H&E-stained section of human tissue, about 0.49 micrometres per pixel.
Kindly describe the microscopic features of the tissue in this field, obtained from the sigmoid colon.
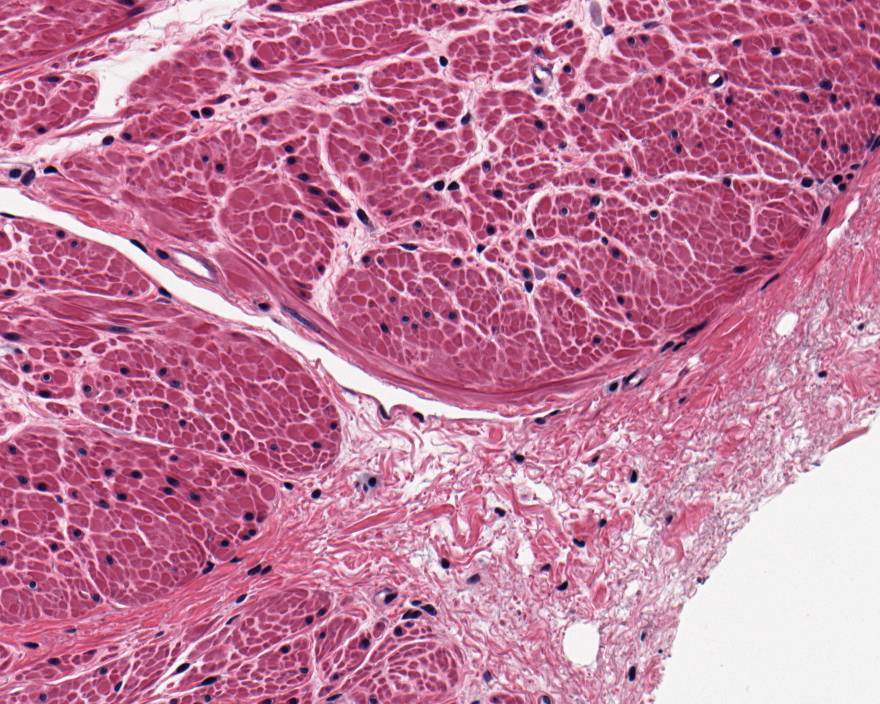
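In the upper and left parts of the field lie muscle bundles, with loose connective tissue in the lower right. Plane of section: most fibres are cut across, giving closely packed polygonal profiles. Staining of the fibre cytoplasm is deep pink. Among the fibres, the nuclei are small, round and dark-staining.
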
